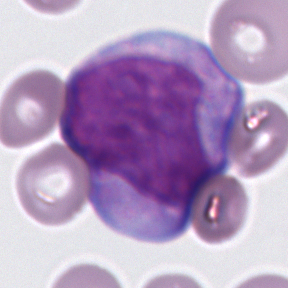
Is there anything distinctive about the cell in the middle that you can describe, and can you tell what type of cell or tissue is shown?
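Outline irregular, not round. Nucleus occupies most of the cell. Cytoplasm pale blue, no visible granules. Cell: atypical promyelocyte.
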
